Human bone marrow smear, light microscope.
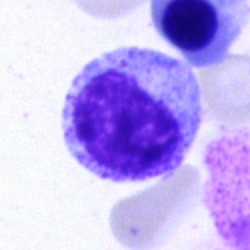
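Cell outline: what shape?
Round.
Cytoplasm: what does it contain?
Fine purple granules scattered throughout; those along the margin give the edge a dotted look, and no vacuoles are seen.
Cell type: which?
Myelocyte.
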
